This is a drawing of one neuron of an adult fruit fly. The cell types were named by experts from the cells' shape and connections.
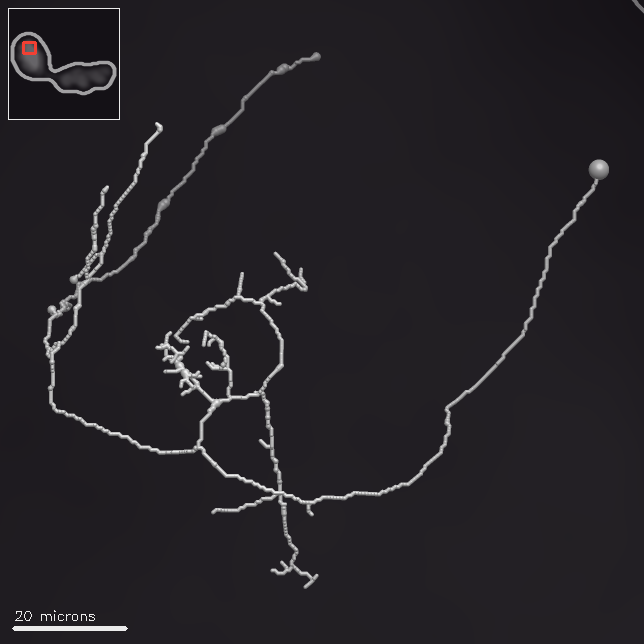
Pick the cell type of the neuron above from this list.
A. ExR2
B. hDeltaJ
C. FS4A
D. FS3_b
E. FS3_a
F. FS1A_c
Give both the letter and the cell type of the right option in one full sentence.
The neuron, by cell type, is FS3_b, option D.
